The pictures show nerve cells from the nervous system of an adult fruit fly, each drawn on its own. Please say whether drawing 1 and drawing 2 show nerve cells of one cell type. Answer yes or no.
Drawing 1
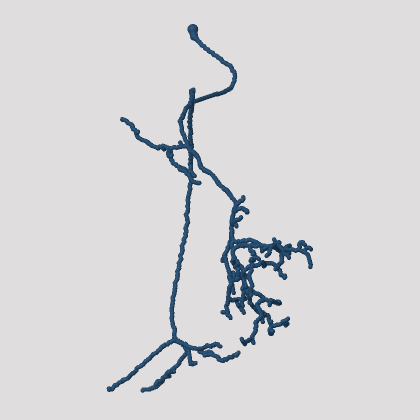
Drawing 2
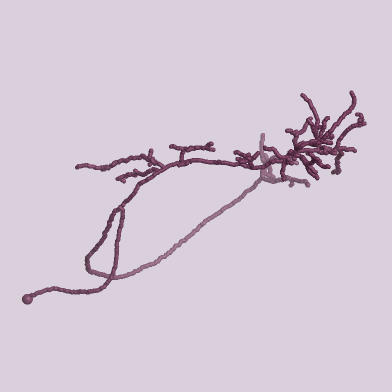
yes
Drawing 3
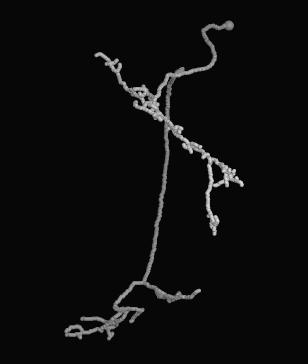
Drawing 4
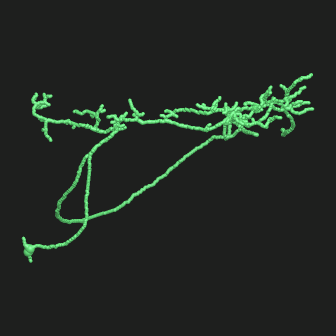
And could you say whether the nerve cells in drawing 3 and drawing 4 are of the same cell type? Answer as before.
no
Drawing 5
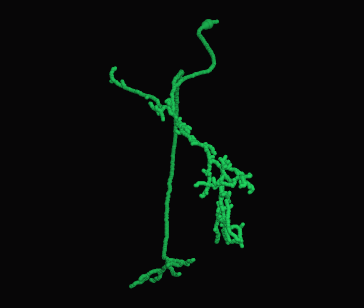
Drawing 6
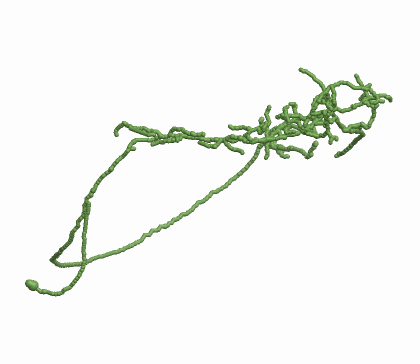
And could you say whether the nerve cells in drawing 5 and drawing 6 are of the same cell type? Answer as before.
yes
